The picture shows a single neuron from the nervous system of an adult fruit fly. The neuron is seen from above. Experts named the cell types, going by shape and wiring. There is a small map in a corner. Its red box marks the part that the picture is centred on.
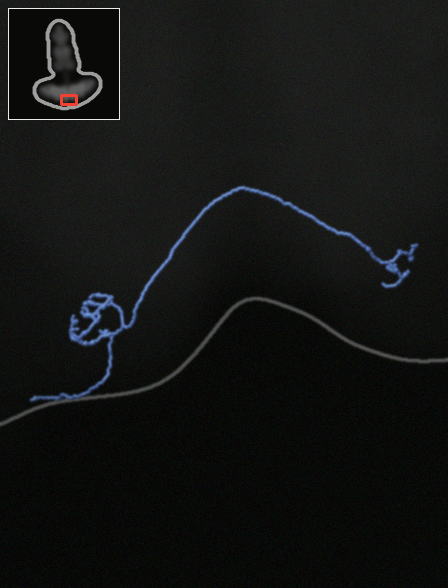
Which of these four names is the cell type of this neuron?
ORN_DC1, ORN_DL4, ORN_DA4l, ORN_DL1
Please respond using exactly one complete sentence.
Regarding its cell type, the neuron is ORN_DC1.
